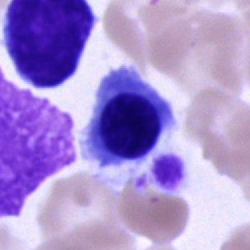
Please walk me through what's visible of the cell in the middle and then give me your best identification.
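Starting with the outline, it is irregular and ragged. Short, fine projections fringe the edge of the cytoplasm. Next, the chromatin is dense and stains dark purple throughout. Last, the cytoplasm stains blue. This is an erythroblast.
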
